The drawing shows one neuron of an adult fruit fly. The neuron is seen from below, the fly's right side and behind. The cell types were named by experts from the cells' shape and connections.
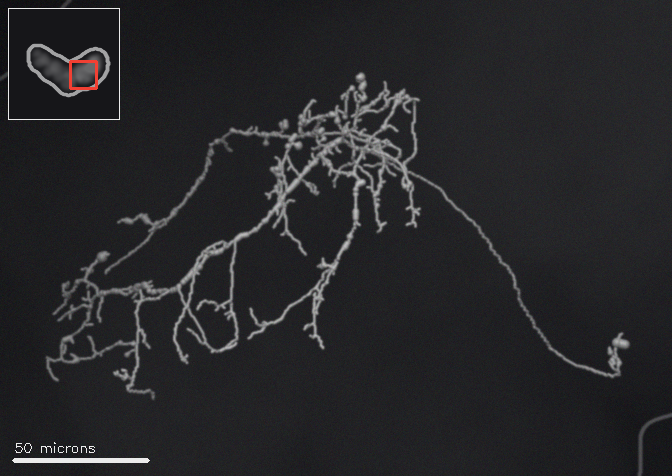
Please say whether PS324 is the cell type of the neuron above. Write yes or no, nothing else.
yes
